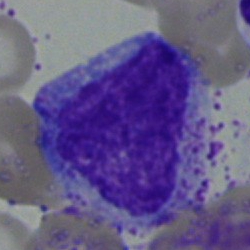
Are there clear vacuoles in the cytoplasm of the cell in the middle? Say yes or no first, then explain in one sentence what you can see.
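No. No clear vacuoles are seen in the cytoplasm.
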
